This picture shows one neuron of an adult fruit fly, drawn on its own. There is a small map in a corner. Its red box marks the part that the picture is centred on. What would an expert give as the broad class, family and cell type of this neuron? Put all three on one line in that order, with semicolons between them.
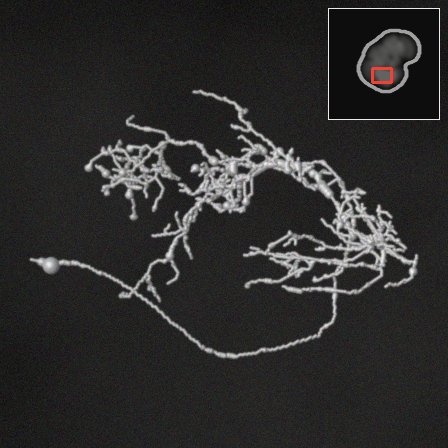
nerve-cord intrinsic neuron; hemilineage 11A; IN11A034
